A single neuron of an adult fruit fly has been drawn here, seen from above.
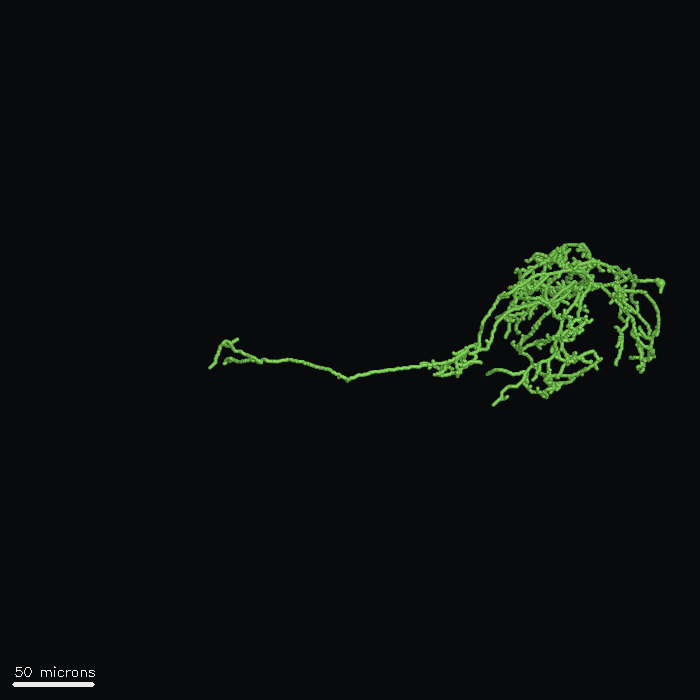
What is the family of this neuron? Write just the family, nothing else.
hemilineage VLPl2_medial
